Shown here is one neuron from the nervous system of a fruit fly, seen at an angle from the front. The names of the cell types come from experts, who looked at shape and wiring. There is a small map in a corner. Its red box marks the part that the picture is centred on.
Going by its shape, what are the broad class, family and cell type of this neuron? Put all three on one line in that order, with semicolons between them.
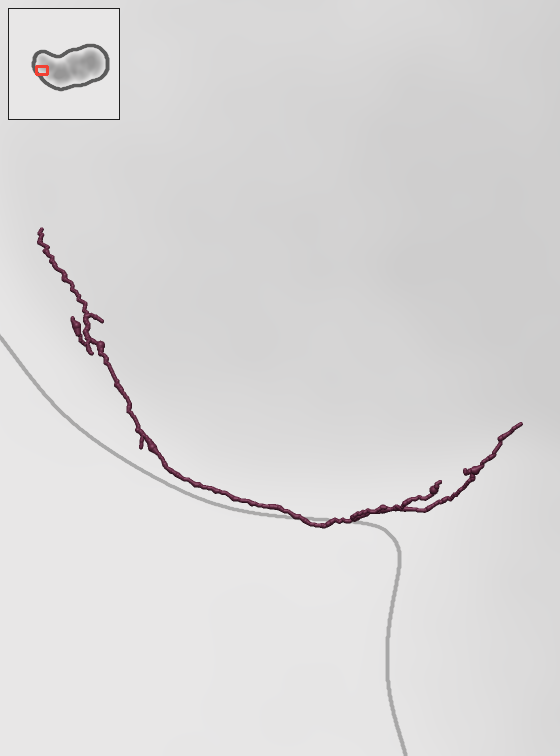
sensory neuron entering the nerve cord; class mechanosensory tactile; SNta31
